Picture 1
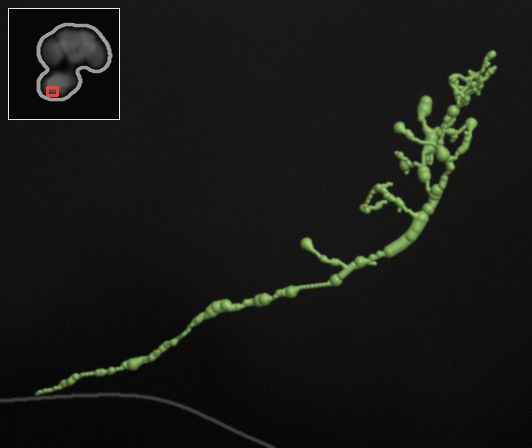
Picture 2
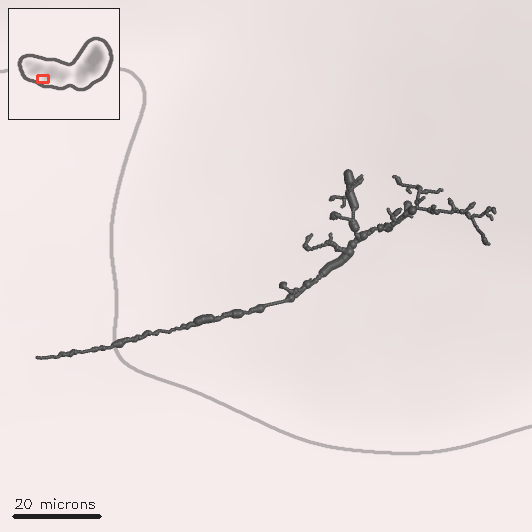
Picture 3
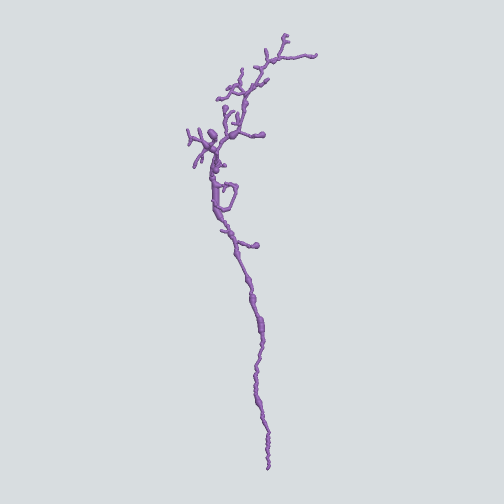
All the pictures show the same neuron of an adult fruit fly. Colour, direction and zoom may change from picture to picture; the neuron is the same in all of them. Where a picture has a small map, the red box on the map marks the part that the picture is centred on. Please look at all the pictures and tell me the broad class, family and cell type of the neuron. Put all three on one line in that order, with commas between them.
sensory neuron entering the nerve cord, class mechanosensory tactile, SNta30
